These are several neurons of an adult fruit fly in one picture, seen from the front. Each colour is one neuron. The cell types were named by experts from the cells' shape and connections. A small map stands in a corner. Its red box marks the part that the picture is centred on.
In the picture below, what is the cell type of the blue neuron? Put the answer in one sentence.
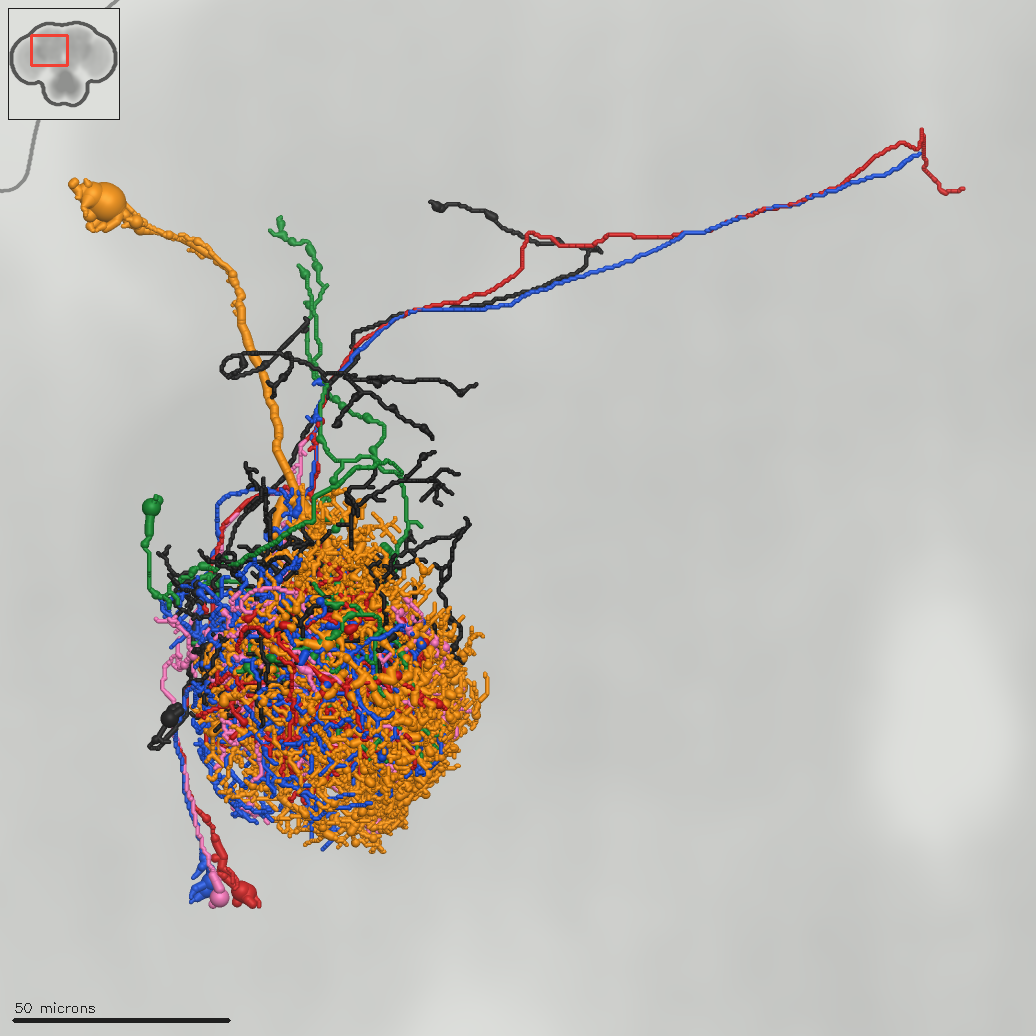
The cell type is AVLP318.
